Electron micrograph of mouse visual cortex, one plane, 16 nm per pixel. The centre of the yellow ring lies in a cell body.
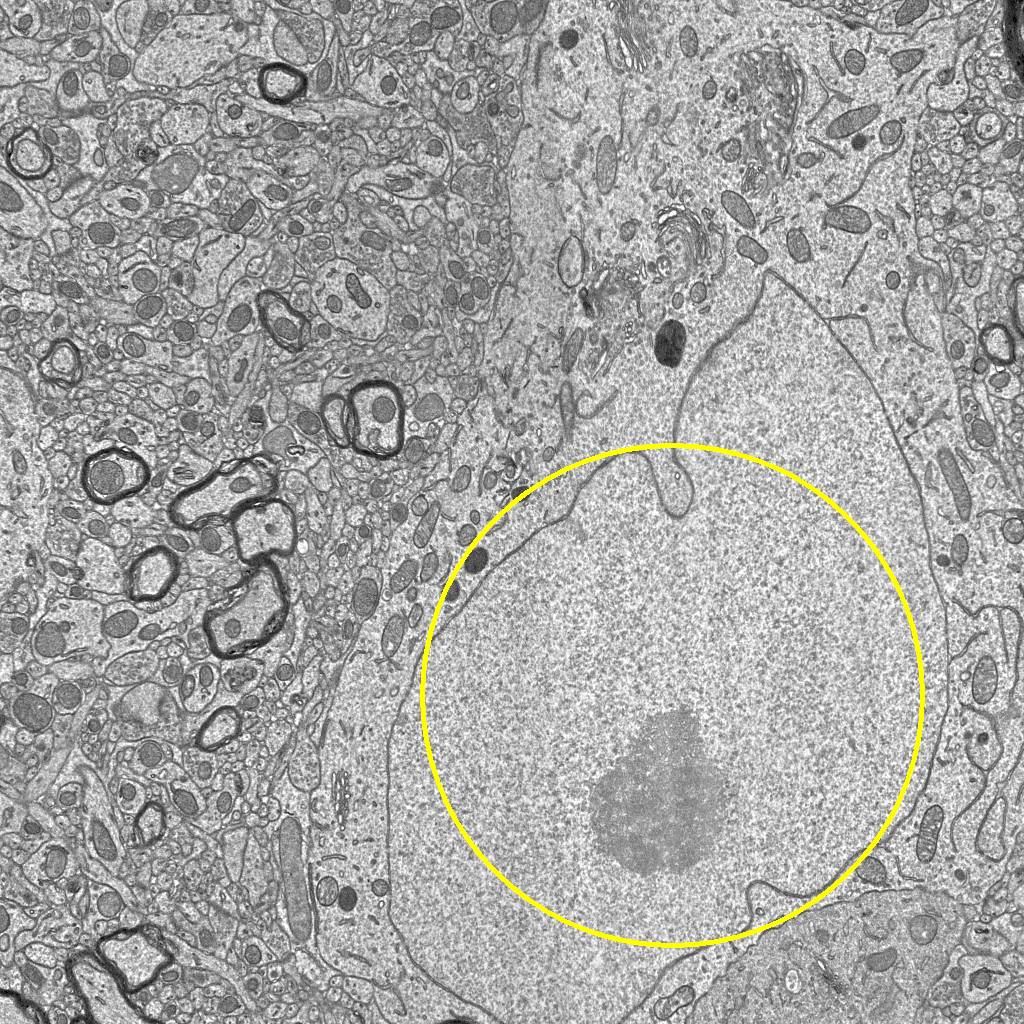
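Excitatory neuron. Its nuclear envelope has one deep, narrow infolding near the top of the ring, and its chromatin is finely dispersed without dense clumps at the envelope. A large, dark, lobulated nucleolus lies below the nuclear centre; several curved Golgi stacks occupy cytoplasm above the nucleus.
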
